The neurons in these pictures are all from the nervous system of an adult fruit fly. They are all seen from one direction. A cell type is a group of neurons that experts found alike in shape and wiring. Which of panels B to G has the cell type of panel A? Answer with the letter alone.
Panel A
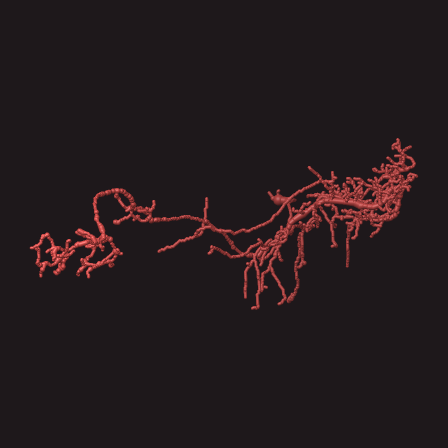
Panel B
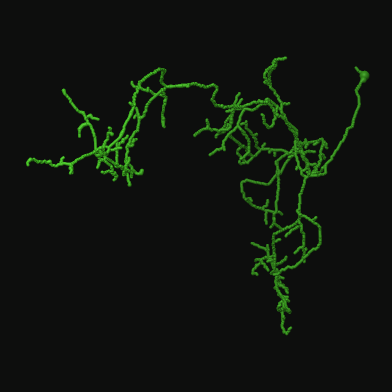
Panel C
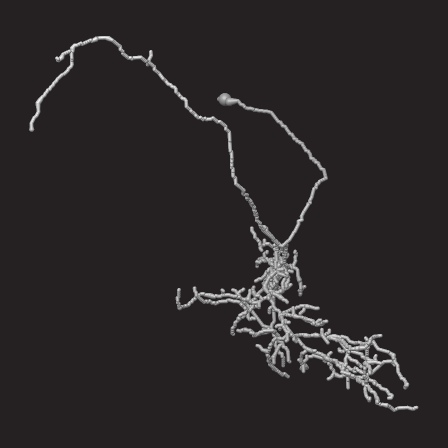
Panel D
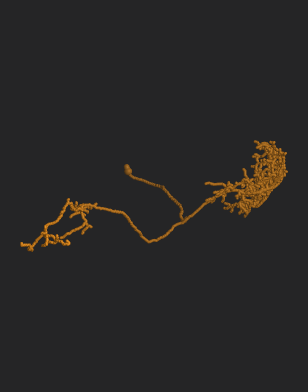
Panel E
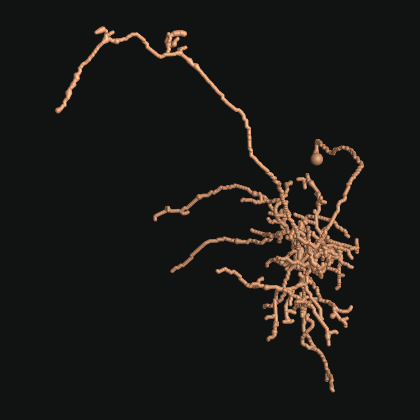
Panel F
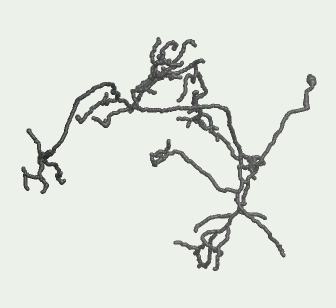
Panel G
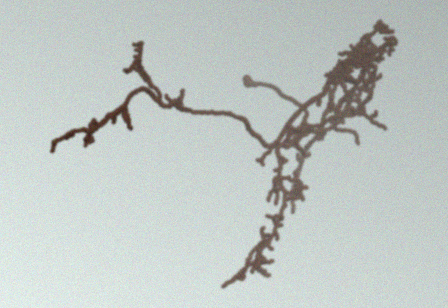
G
